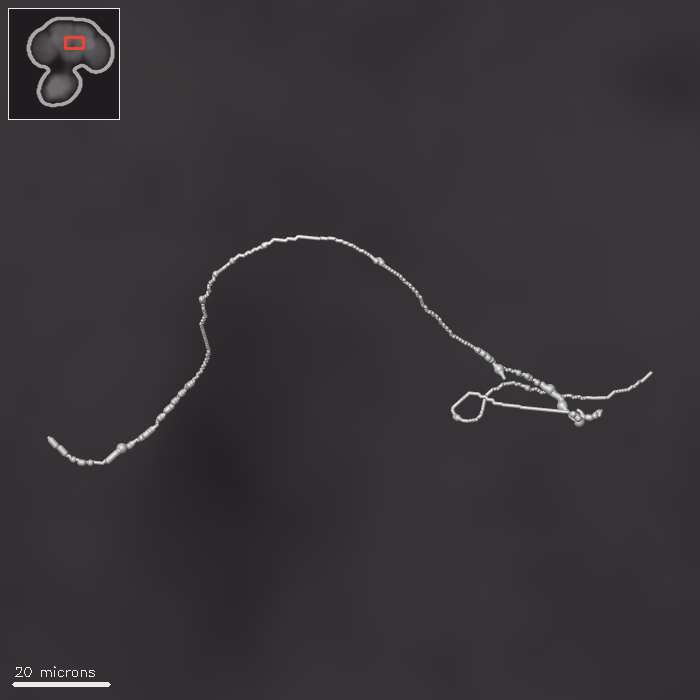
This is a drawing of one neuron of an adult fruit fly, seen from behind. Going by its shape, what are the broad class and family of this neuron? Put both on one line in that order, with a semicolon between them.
sensory neuron entering the brain; class olfactory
